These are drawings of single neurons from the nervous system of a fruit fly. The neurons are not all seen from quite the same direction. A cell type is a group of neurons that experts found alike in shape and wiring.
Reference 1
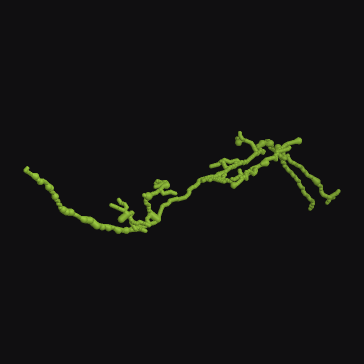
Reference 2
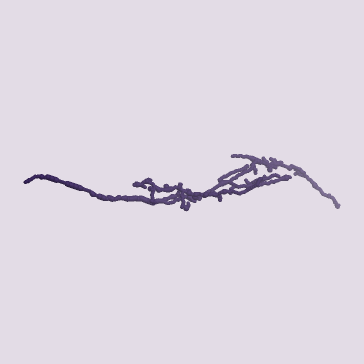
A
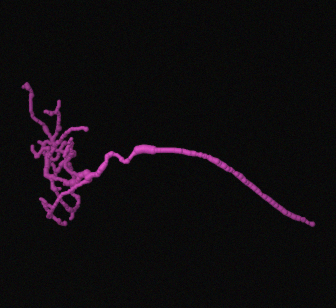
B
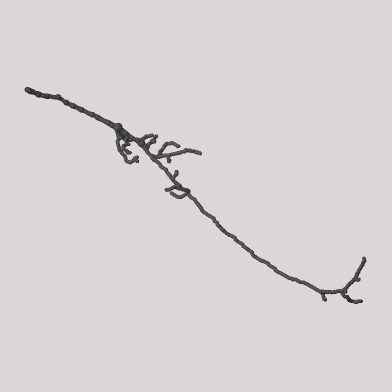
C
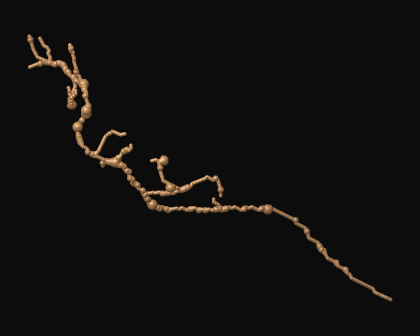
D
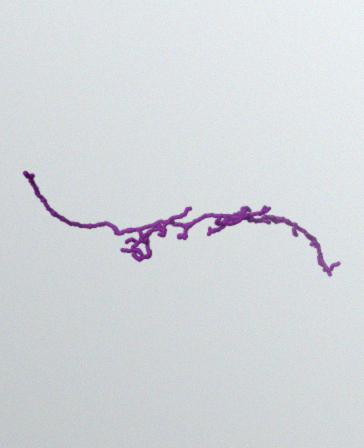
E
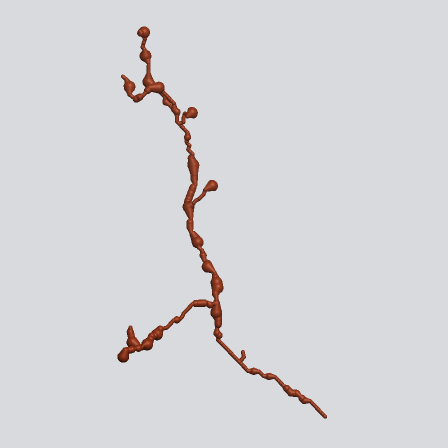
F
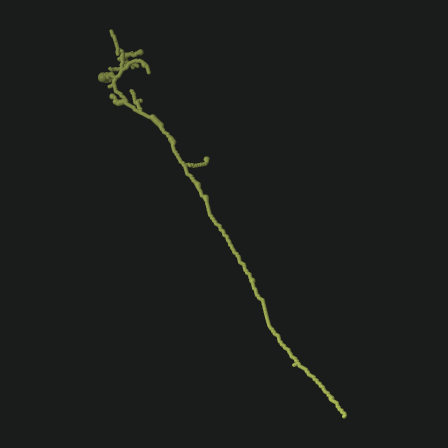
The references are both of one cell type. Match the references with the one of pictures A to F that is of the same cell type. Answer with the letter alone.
D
